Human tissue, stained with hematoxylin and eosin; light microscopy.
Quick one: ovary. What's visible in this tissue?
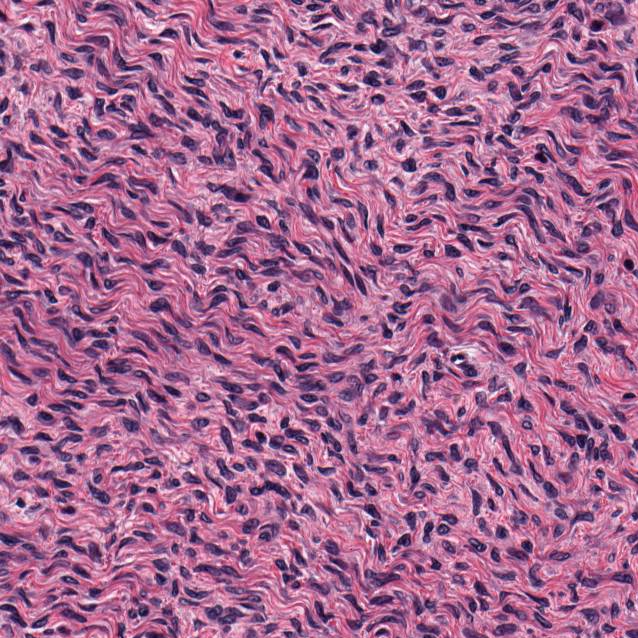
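Spindle cells, evenly filling entire field; no separate compartments or lobules. No epithelium, glands or tubules anywhere. Cytoplasm scant; cell borders not discernible. Wavy pink collagen strands between nuclei throughout.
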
